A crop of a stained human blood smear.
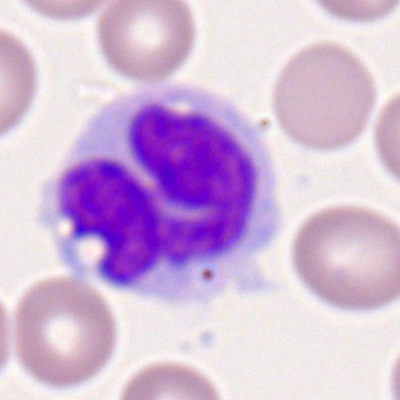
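Monocyte, shown as the cell in the middle of this blood smear, with a roughly round outline. The nucleus is split into two large lobes lying side by side. A few small clear vacuoles lie in the cytoplasm at the lower left. No coarse orange granules are seen in the cytoplasm.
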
